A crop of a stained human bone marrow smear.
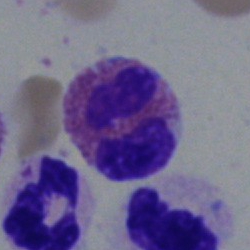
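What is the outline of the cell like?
Round and smooth.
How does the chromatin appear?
Dark purple and condensed.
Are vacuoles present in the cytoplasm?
No vacuoles are seen.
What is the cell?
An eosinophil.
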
